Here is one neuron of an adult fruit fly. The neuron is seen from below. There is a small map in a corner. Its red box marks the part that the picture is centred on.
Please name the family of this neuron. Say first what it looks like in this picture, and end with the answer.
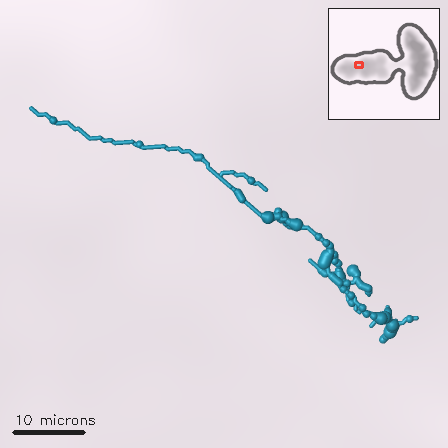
The drawing shows no cell body. From left to right in the picture it spans about 55 microns. It has a dozen or fewer branch ends. This is a sensory neuron entering the nerve cord. The name of its family is class mechanosensory tactile.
